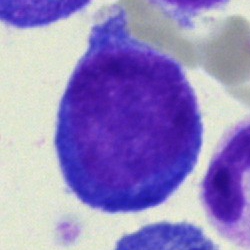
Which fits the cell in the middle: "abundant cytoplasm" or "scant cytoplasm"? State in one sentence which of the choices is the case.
In this cell, the cytoplasm is scant.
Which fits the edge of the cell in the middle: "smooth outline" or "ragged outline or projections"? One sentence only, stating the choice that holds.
The outline of the cell is rough, not smooth.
